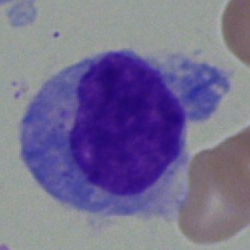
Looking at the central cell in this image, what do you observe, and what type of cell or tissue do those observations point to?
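The outline is roughly round except for an irregular bluish protrusion at the upper right. The nucleus lies off-centre to the right, so the band of cytoplasm is wider on the left. That cytoplasm is pale greyish-blue, with no distinct granules. This is a monocyte.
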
